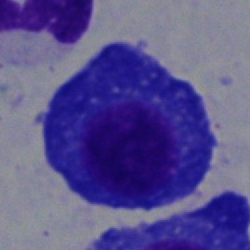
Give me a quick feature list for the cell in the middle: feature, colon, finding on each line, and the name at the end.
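Cytoplasm: abundant, deep blue
Spots: small, pale, scattered in cytoplasm, mostly above nucleus
Chromatin: dark purple, more reddish than cytoplasm
Outline: roughly rounded, slightly irregular, bumpy
Cell: plasma cell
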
